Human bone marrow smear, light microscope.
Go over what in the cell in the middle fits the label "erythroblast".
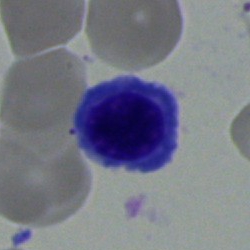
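For an erythroblast, what fits is the rim of cytoplasm running around the nucleus on every side.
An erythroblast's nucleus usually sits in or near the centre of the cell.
Less in line is the colour: the cytoplasm here is a deep blue.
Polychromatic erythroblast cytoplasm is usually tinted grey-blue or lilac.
Beyond that, the chromatin stains a dark, dense purple, and the cell outline is irregular, with small bumps along its edge.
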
